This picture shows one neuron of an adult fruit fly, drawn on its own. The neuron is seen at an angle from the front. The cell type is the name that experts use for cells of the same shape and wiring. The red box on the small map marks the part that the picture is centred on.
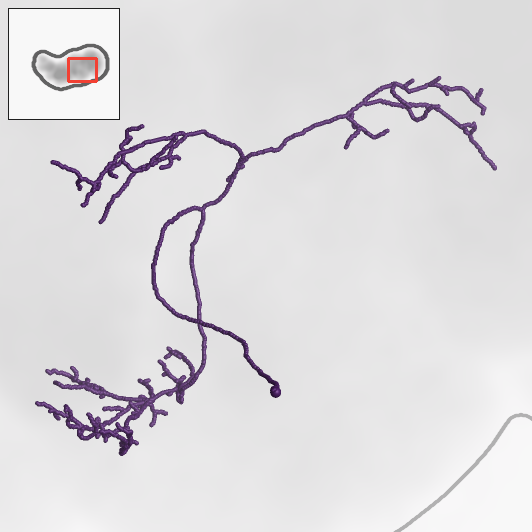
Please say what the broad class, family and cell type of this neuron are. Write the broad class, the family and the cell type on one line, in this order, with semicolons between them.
central-brain intrinsic neuron; hemilineage PSa1; SAD200m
